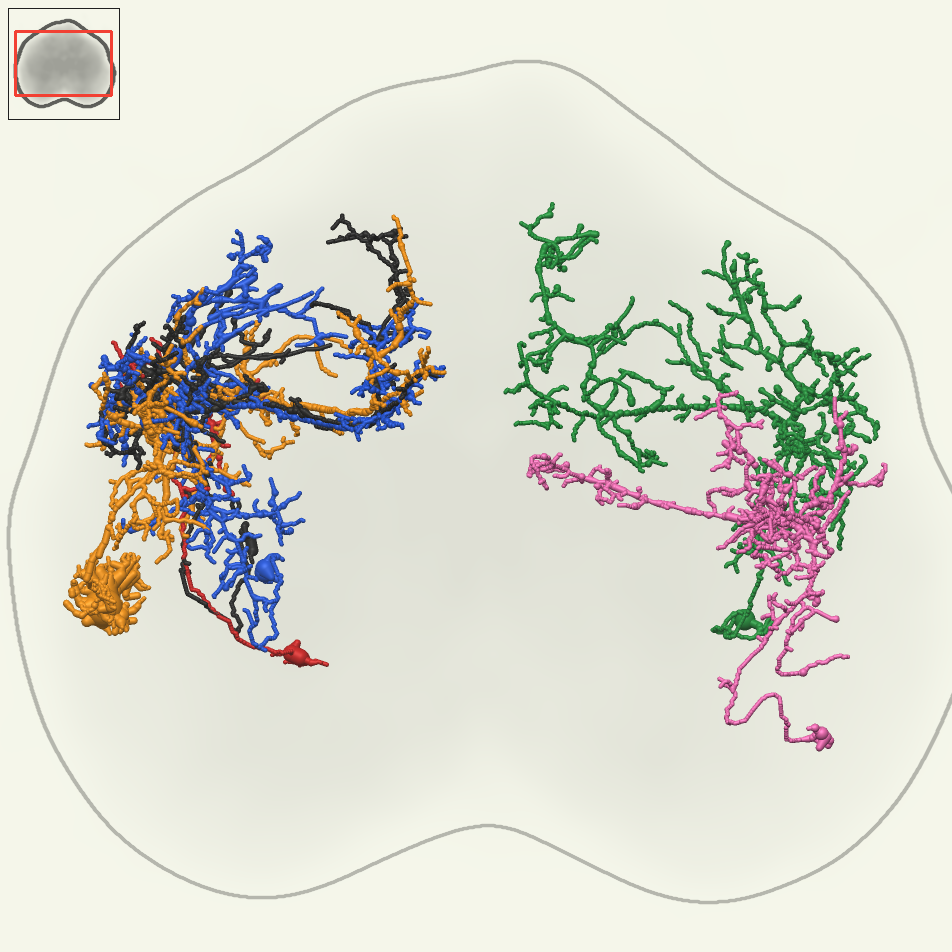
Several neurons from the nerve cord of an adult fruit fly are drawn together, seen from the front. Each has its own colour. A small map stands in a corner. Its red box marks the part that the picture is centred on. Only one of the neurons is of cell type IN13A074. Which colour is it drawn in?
black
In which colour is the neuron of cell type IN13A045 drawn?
red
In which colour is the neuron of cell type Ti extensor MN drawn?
orange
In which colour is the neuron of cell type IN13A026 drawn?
green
